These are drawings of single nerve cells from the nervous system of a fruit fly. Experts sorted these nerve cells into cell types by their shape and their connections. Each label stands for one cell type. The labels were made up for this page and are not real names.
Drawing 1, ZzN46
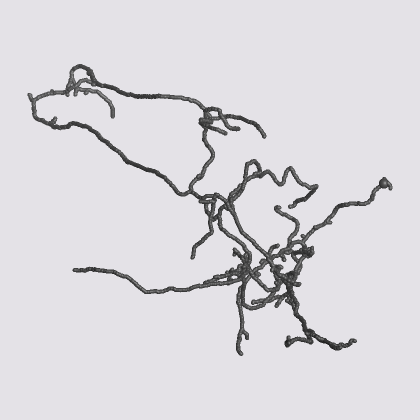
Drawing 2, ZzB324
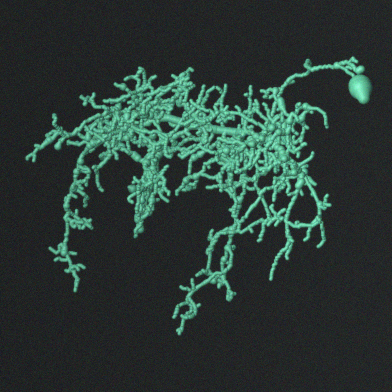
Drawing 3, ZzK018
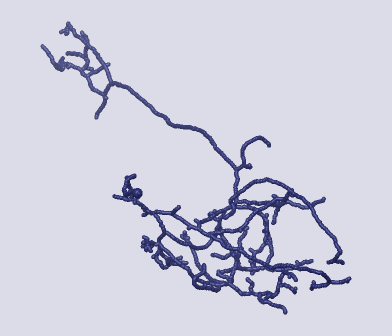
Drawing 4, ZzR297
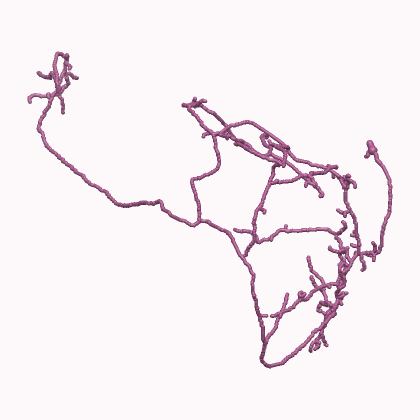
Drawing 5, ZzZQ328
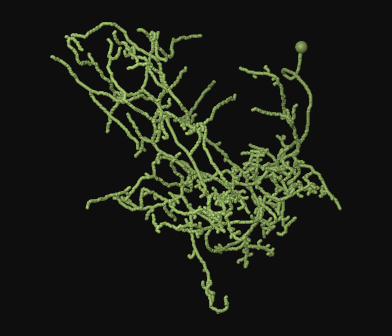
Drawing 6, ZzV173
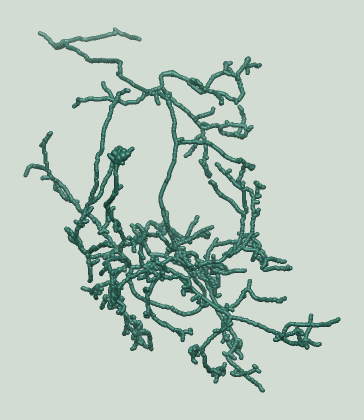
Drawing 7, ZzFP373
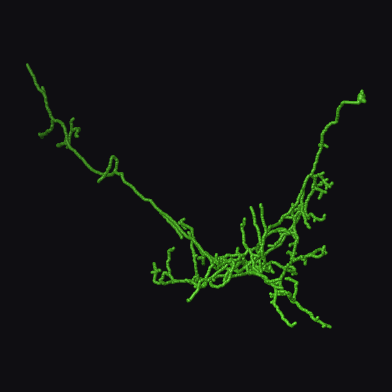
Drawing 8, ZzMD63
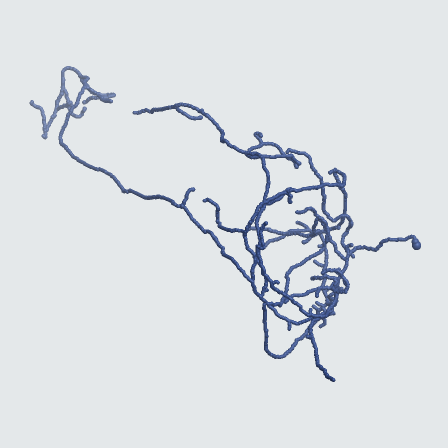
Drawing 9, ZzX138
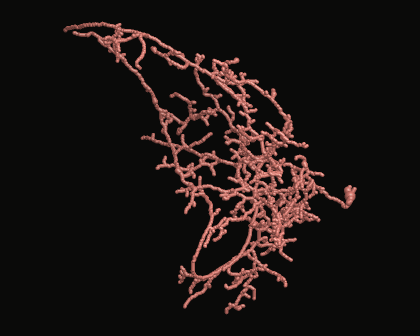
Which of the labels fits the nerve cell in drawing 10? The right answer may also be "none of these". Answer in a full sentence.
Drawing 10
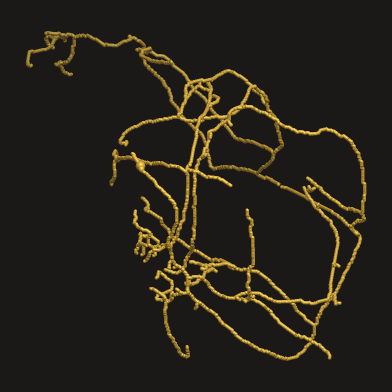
It belongs to ZzMD63.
